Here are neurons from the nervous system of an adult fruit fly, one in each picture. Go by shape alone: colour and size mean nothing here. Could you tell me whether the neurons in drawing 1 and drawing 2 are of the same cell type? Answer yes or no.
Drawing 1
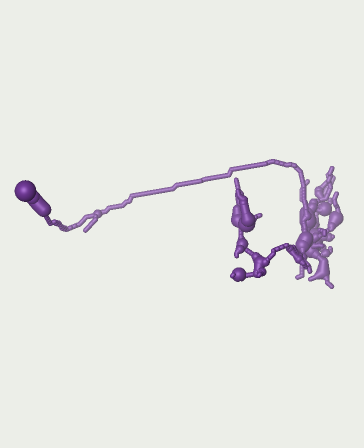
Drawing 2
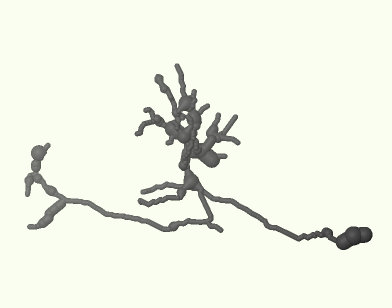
no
